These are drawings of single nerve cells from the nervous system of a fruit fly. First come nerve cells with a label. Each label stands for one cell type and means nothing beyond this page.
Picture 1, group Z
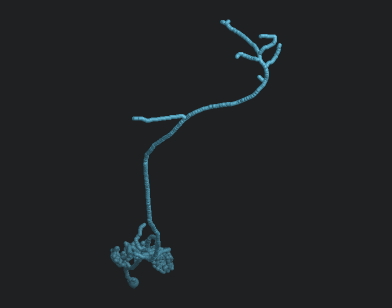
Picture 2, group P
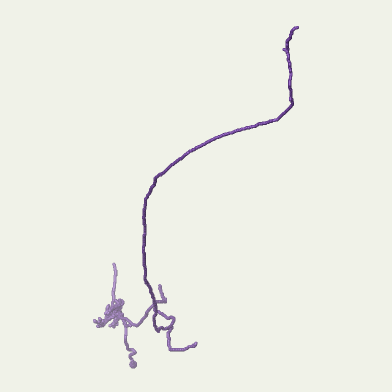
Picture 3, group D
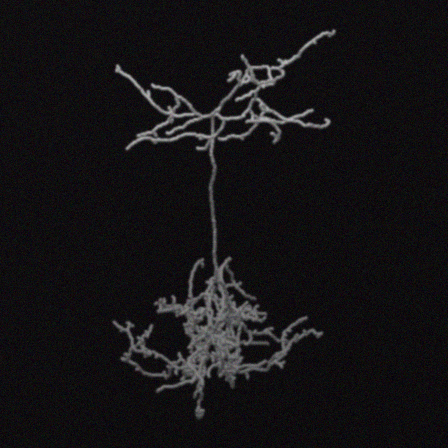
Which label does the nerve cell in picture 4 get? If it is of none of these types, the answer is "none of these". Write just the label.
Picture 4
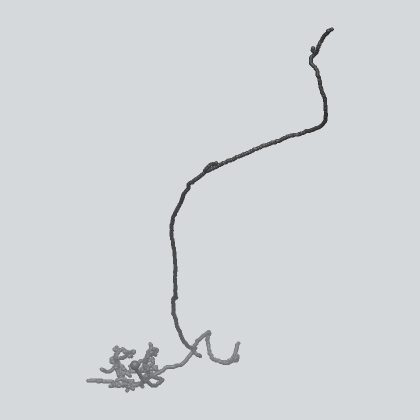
group P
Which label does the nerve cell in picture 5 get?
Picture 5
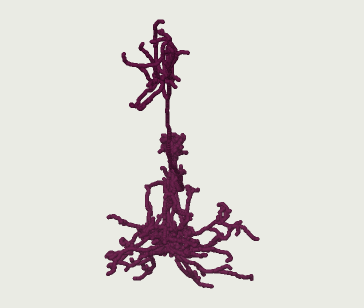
group D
